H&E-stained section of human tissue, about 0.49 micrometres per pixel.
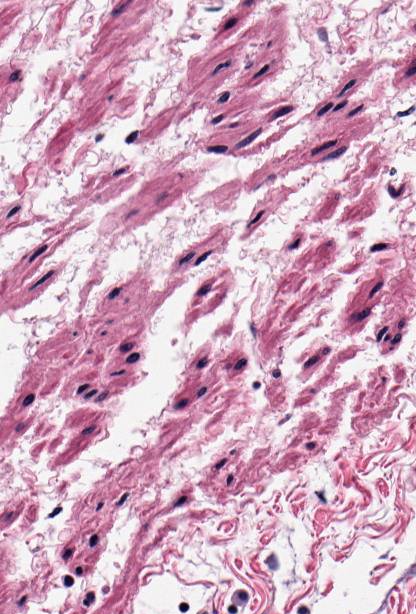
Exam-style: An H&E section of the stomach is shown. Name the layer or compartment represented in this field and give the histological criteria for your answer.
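Smooth muscle is the tissue shown. Nuclei within its bundles are elongated with blunt, rounded ends, and the cells have pink, eosinophilic, finely fibrillar cytoplasm.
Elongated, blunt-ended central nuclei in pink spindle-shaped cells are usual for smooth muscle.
In the lower right corner, by contrast, wavy pink collagen fibres carry few nuclei.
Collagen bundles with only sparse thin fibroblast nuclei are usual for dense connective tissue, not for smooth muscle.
No epithelium or glands appear anywhere in the field.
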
